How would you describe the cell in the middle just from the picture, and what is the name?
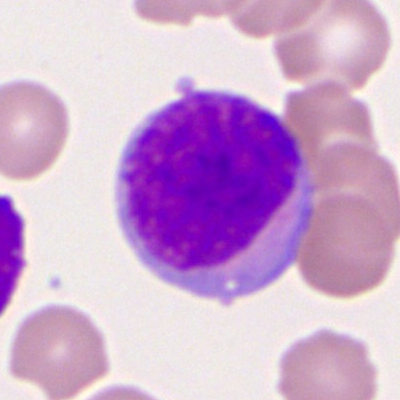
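The nucleus occupies most of the cell, so only a narrow rim of cytoplasm remains. That cytoplasm is pale blue and shows no granules. A small round bleb projects from the top edge of the cell. This is a myeloblast.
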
